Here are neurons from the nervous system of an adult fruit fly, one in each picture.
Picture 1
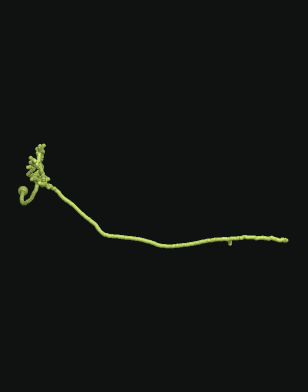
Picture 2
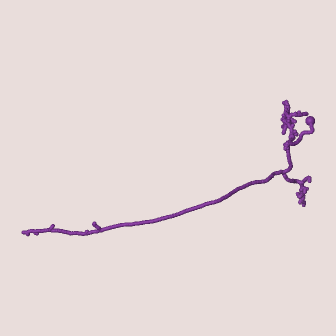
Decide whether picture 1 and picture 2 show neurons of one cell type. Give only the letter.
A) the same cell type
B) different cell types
A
